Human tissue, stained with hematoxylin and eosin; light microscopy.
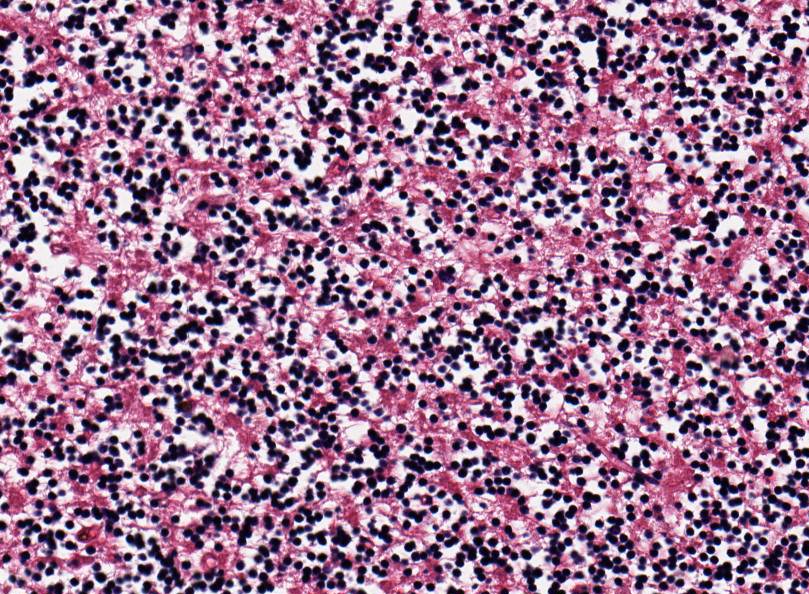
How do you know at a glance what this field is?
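Shown is the granular layer of the cerebellum: densely packed small cells fill the field evenly, without layering or organised units. The nuclei are small, round and dark, and most cells show very little cytoplasm around them.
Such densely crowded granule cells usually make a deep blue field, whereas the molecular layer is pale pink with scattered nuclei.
Irregular pink fibrillary patches are scattered between nuclei throughout.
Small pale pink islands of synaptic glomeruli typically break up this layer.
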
